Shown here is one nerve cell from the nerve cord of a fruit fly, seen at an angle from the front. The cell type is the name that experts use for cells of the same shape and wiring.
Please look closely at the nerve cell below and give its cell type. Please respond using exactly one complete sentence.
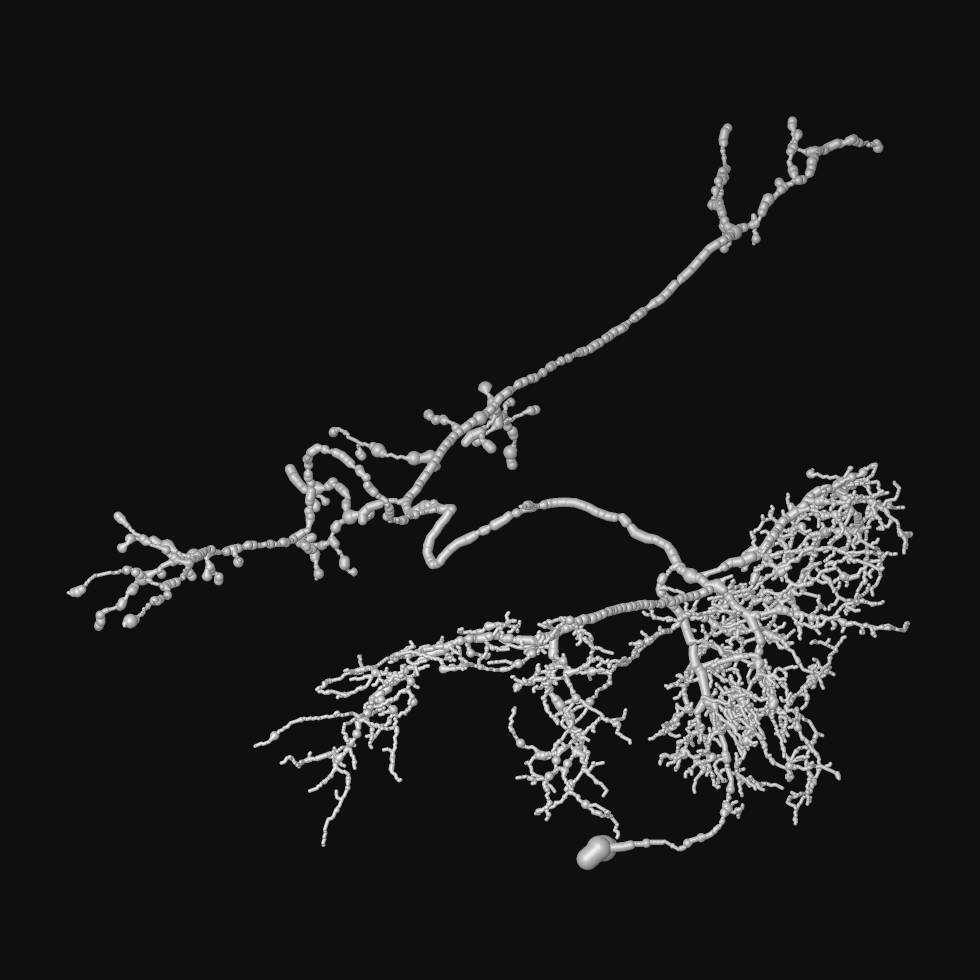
Included in the cell type IN07B008 is this nerve cell.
